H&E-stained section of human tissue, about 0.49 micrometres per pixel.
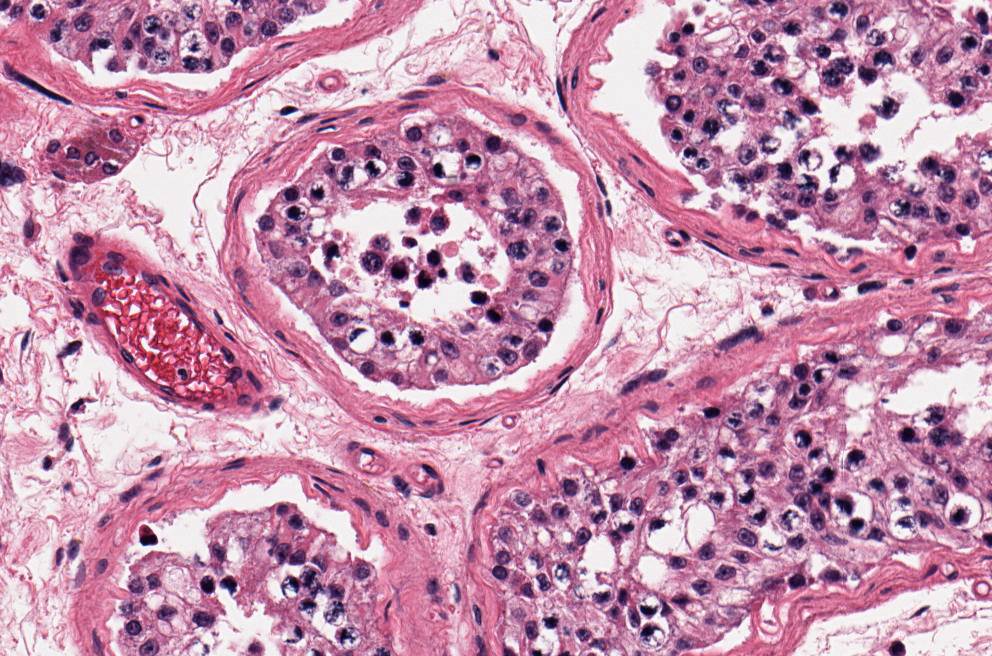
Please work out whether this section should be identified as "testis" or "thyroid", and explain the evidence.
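Testis, not thyroid. The rounded tubules here are filled with rounded cells stacked several layers deep around a small irregular lumen.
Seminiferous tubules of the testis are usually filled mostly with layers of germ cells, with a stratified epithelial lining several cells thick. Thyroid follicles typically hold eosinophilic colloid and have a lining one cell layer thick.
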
